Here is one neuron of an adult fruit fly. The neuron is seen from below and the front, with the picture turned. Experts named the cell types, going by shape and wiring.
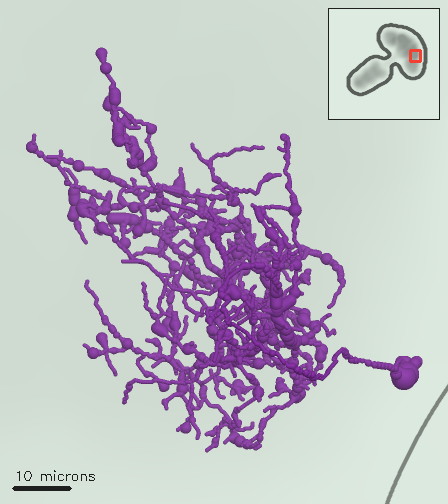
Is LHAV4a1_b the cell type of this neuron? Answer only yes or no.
yes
